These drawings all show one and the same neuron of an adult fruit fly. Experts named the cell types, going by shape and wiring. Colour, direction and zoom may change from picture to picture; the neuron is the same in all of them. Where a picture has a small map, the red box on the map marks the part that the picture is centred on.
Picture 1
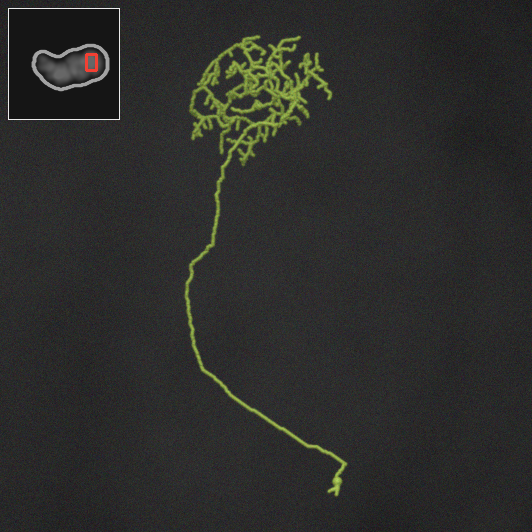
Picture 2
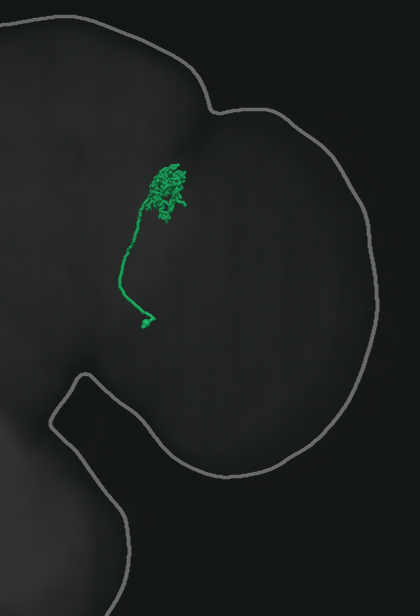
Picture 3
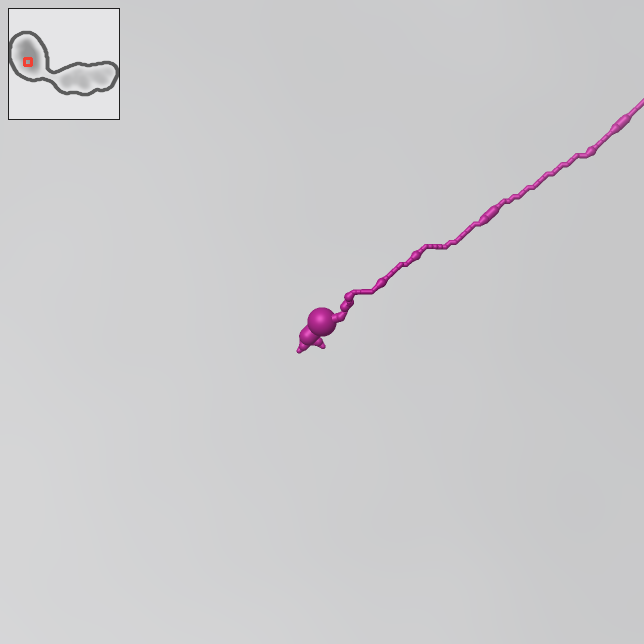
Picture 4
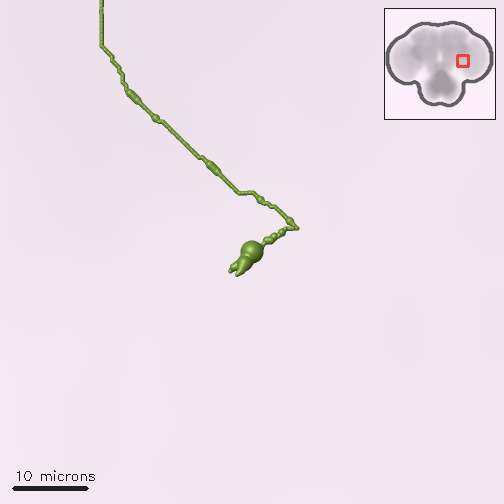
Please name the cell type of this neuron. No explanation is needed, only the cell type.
Li34b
